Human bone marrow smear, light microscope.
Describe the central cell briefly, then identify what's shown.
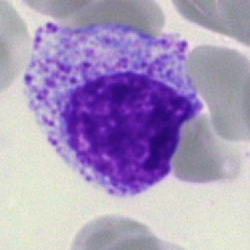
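Starting with the outline: irregular and somewhat angular rather than round. Next, the nucleus lies off-centre toward the lower right of the cell, with no nucleolus to be seen. Finally, many discrete dark purple granules are scattered through the cytoplasm. The cell is a myelocyte.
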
